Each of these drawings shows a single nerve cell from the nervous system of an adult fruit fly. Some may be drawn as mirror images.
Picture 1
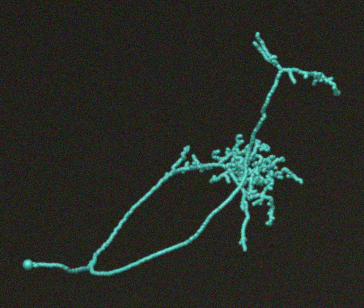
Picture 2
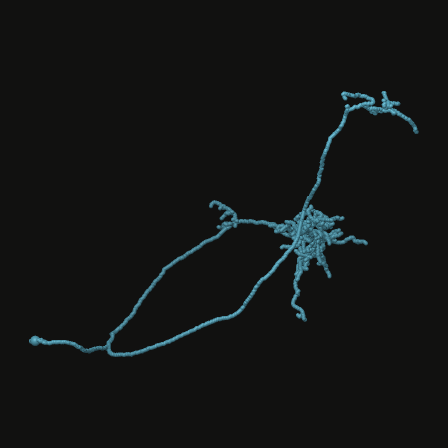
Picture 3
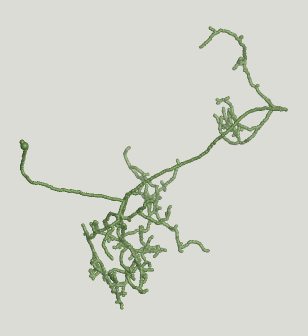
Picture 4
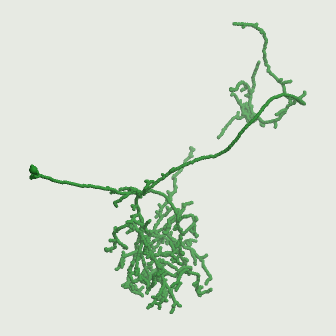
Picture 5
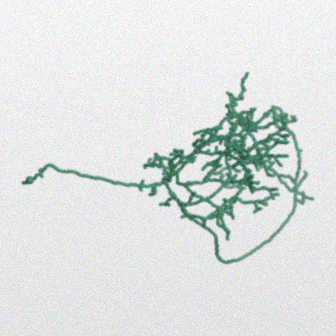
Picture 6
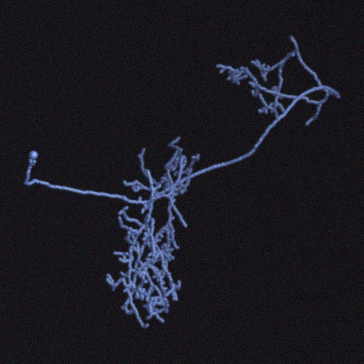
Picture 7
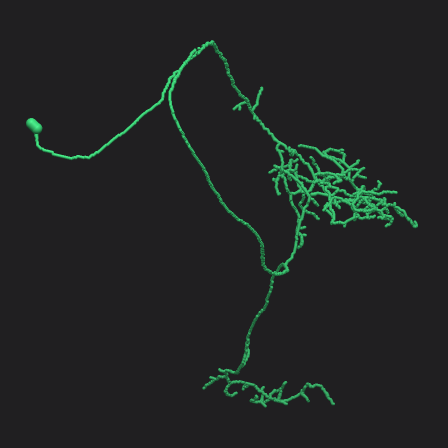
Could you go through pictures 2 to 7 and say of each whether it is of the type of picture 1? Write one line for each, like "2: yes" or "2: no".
2: yes
3: no
4: no
5: no
6: no
7: yes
